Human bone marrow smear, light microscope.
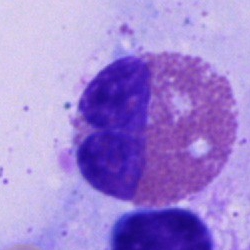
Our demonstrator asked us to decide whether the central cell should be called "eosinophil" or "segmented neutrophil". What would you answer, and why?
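This is an eosinophil, not a segmented neutrophil. What decides it is the cytoplasm, which is packed with coarse pink-red granules.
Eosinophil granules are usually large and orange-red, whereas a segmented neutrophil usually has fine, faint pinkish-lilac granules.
The granules here are coarse rather than fine and faint, so they fall on the eosinophil side. Otherwise, the nucleus lies against the left side of the cell with dark purple, dense chromatin, and a small round clear vacuole sits in the lower right part of the cytoplasm.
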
